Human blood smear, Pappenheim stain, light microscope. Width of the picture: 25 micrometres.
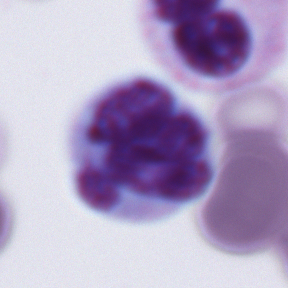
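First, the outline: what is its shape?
Roughly round and smooth.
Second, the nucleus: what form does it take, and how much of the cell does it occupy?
Irregular and lumpy, split into several folded lobes, and it fills most of the cell.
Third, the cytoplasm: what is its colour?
Pale bluish-grey.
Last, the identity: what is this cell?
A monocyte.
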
